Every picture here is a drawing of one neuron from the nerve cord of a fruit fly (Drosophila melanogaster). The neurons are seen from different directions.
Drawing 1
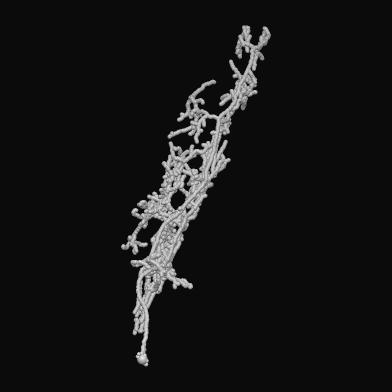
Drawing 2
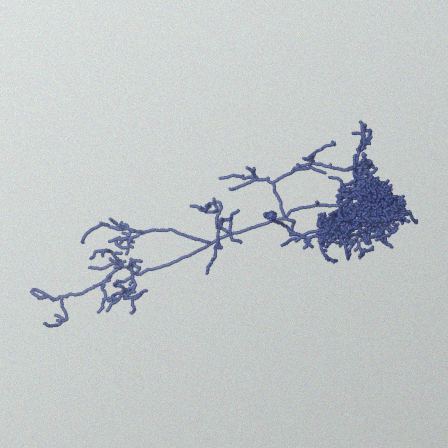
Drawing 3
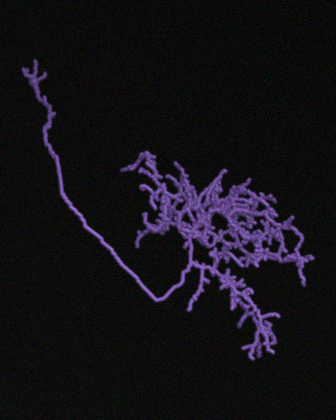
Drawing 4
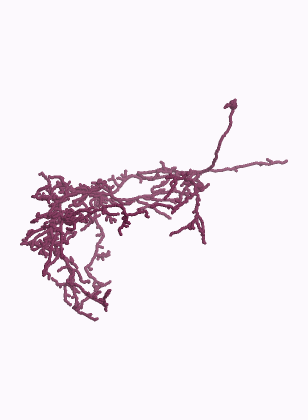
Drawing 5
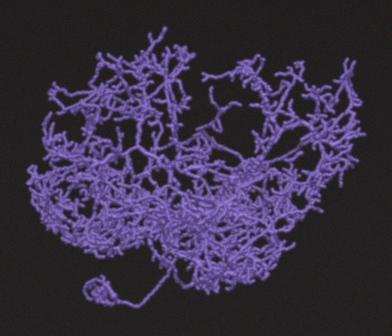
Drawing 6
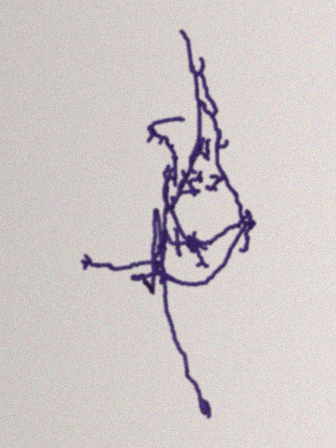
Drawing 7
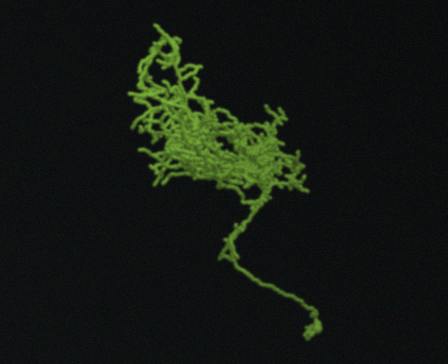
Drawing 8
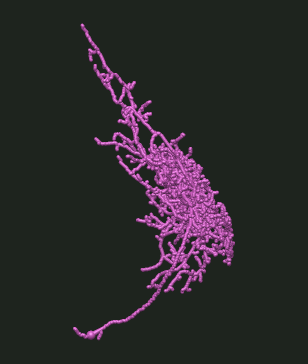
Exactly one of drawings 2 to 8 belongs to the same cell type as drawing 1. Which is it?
Drawing 7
